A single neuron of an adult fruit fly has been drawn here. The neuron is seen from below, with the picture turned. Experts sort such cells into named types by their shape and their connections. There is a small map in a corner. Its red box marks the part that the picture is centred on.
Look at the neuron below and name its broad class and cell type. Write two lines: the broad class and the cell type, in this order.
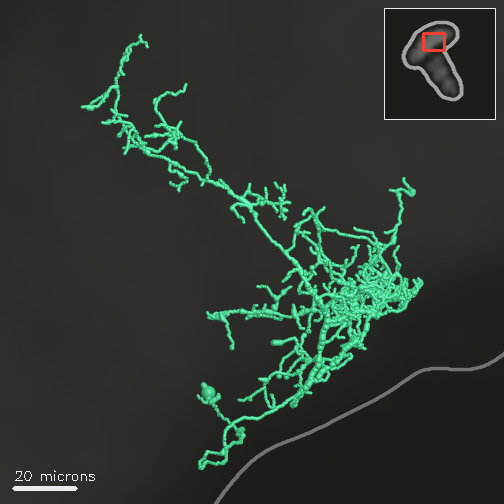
central-brain intrinsic neuron
PS127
